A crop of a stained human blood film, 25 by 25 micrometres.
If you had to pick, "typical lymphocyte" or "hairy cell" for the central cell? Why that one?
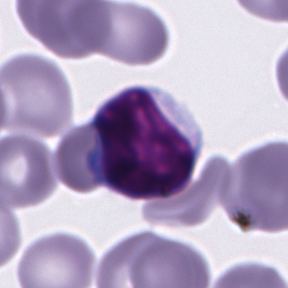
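This is a typical lymphocyte rather than a hairy cell. What decides it, I think, is the cytoplasm: only a narrow pale blue-grey rim, widest at the upper right.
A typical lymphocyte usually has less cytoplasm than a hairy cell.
Otherwise the nucleus is single, unlobed and somewhat angular, about 10 by 8 micrometres. Its chromatin is dark purple, coarsely clumped, with small paler patches. The outline is smooth, roughly rounded, without projections.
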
